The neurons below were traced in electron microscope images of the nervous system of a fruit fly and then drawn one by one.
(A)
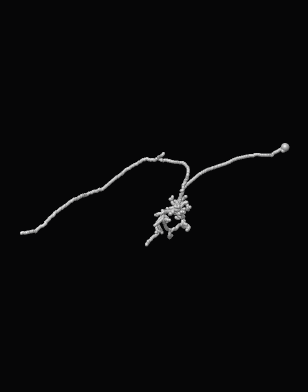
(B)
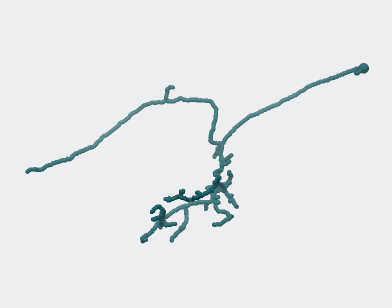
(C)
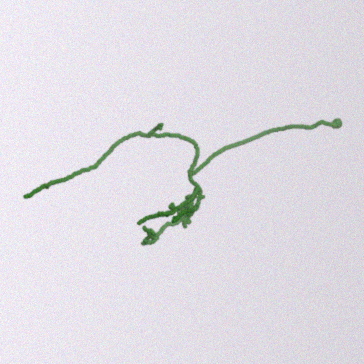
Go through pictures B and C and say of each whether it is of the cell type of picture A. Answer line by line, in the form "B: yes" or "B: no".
B: yes
C: yes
